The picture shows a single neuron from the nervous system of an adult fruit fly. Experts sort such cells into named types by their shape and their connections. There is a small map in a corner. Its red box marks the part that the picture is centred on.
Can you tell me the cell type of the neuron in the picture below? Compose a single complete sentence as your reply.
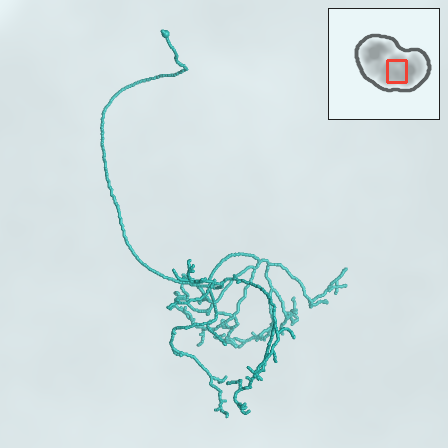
The cell type FB5W_a includes this neuron.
